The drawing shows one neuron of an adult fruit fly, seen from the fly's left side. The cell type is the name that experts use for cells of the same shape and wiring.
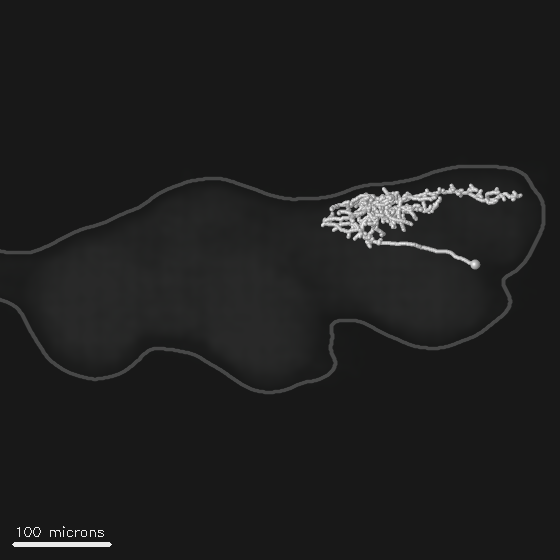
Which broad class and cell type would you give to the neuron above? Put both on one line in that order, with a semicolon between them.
nerve-cord intrinsic neuron; INXXX377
